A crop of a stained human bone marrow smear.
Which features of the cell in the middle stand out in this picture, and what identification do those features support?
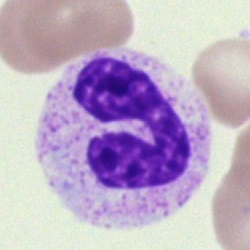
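Look first at the nucleus: it curves into a C shape with a deep notch, and that notch opens toward the left. Its chromatin is dark purple and coarsely clumped. Now let your eye move across the cytoplasm, where fine pinkish-purple granules are scattered throughout. This is a band neutrophil.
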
